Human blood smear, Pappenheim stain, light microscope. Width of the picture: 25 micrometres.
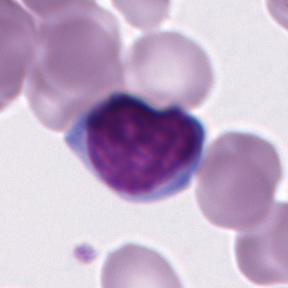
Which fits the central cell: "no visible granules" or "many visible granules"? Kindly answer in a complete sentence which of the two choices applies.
Granules are not seen anywhere in the cell's cytoplasm.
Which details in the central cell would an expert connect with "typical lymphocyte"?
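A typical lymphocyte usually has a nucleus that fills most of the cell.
Here the nucleus, about 10 by 8 micrometres, takes up most of a cell of about 12 by 10 micrometres, so that goes with it.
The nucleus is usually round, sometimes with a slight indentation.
The shallow notch in its upper edge fits that as well. Around it, the pale blue cytoplasm forms a thin rim, widest at the left corner, and the chromatin is dense, clumped into darker purple patches.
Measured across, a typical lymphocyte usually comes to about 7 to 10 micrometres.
This cell's longer measure of about 12 micrometres goes beyond that, so its size is the part that doesn't go with it.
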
